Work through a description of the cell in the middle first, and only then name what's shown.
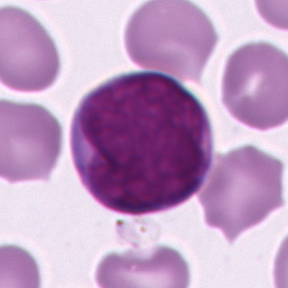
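No nucleoli show in the nucleus here, and there are no granules in the cytoplasm. The outline is round and smooth, with no projections off the surface. That's a myeloblast.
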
